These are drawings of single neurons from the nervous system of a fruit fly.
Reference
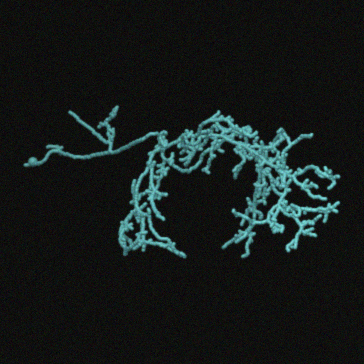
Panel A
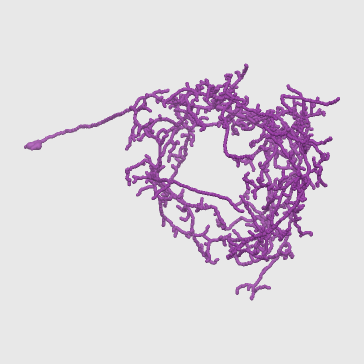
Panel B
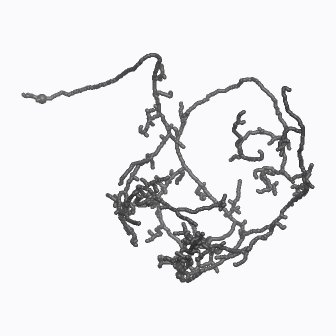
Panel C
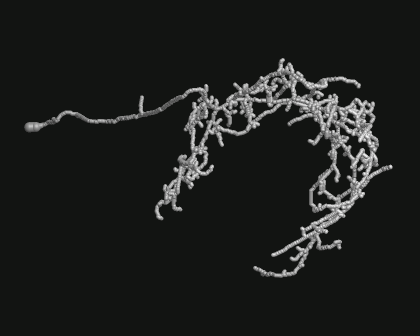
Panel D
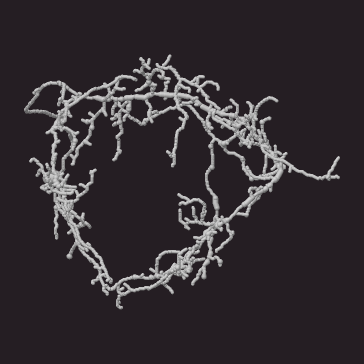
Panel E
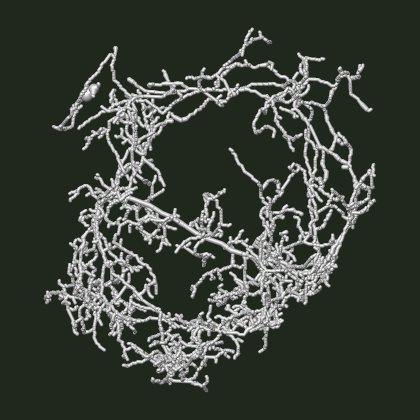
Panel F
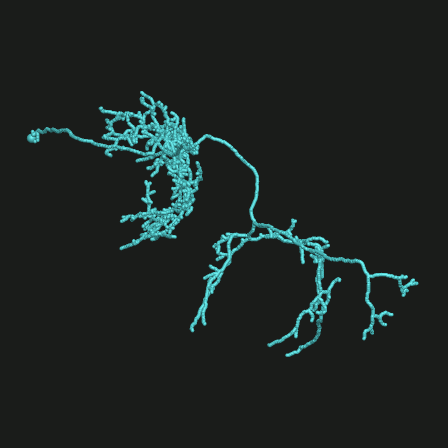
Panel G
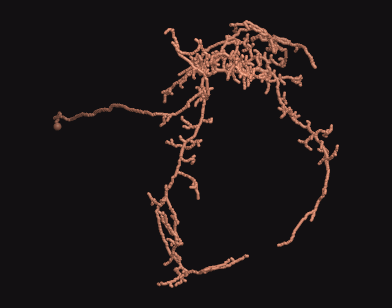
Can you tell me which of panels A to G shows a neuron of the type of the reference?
C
